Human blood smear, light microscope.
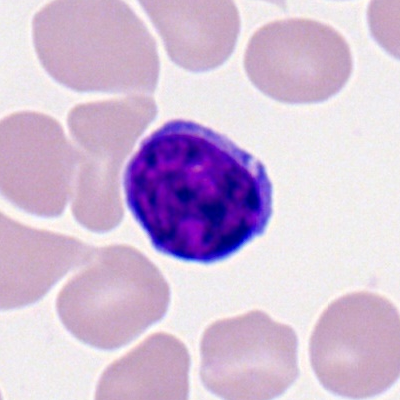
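Lymphocyte, stained blood smear. Outline rounded, slightly oval, edges smooth. Nucleus fills nearly whole cell; cytoplasm only a very thin rim. Chromatin dark purple, coarsely clumped in blotchy patches. No vacuoles.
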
